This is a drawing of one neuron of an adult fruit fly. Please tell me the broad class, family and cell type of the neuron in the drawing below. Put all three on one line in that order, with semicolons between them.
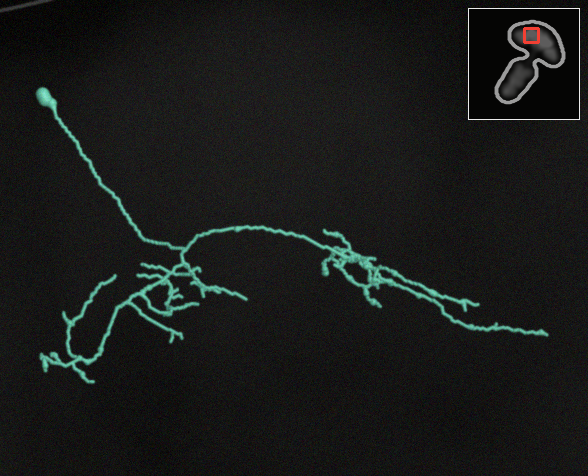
central-brain intrinsic neuron; hemilineage SLPpl1; SLP266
